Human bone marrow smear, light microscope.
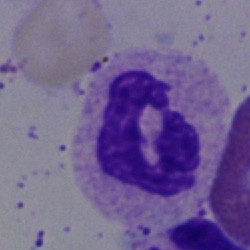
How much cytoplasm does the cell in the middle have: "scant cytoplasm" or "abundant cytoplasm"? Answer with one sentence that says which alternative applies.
Abundant cytoplasm fills the cell around its nucleus.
